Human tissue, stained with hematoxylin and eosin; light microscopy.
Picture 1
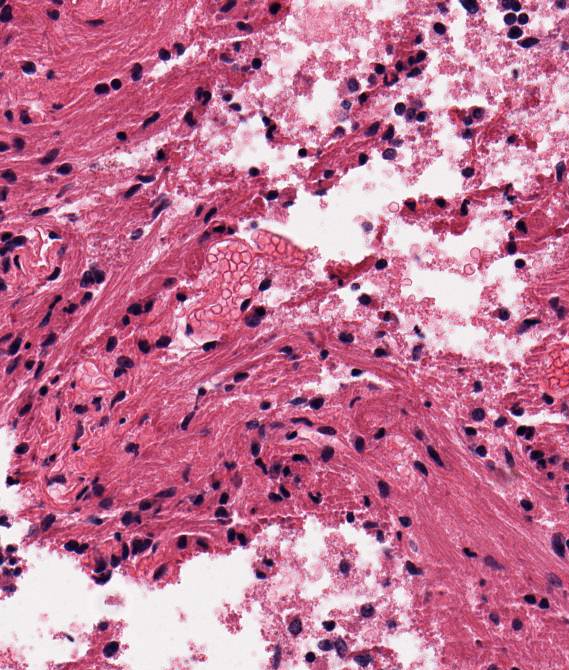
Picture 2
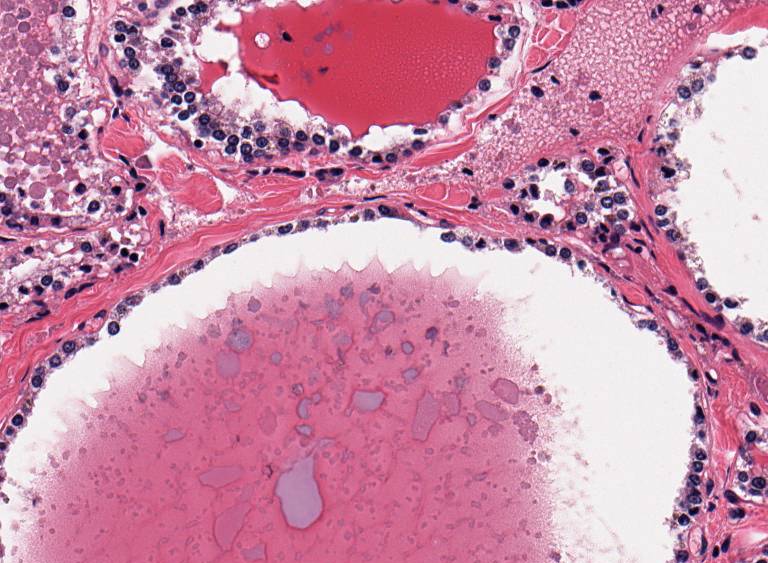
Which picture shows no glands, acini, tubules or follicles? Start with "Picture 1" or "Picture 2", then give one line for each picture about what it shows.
Picture 1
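Picture 1: No epithelium or glands are seen anywhere in the field.
Picture 2: A single large rounded follicle filled with pink material occupies most of the lower half of the field.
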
